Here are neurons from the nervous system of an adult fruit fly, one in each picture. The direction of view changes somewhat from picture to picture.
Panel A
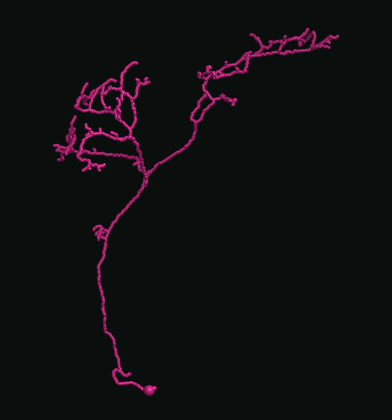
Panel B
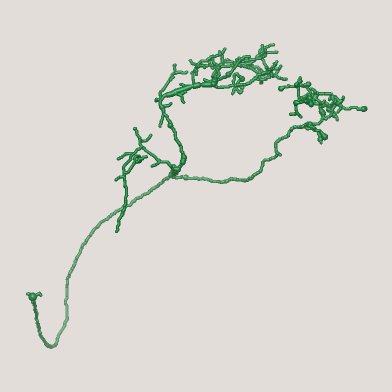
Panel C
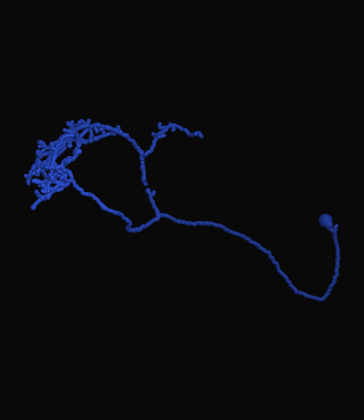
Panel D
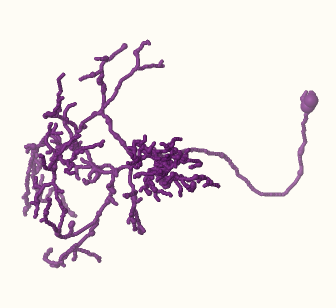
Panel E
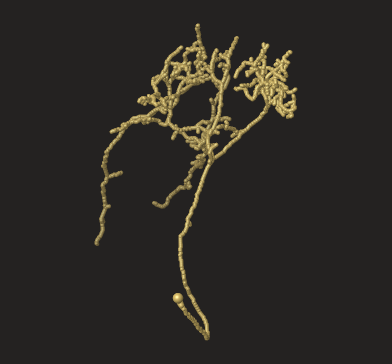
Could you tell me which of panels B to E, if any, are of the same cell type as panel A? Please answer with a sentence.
None of them is of the same cell type.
